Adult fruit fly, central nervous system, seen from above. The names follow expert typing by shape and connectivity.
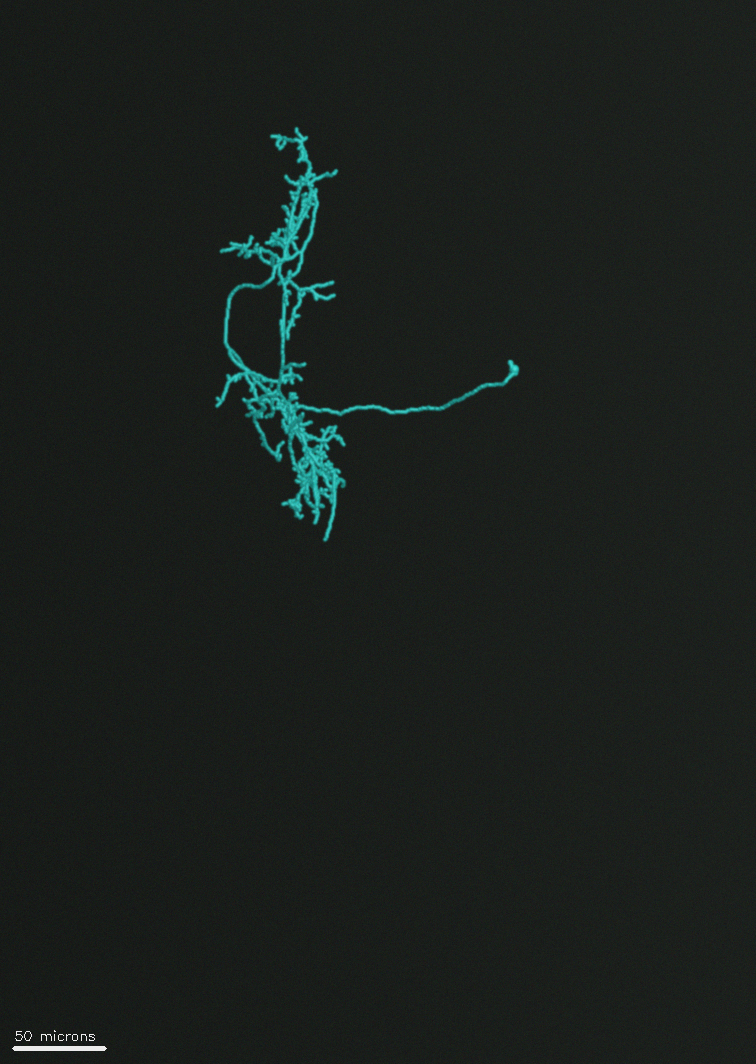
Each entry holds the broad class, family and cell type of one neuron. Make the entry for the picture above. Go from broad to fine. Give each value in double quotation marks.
"nerve-cord intrinsic neuron", "hemilineage 09B", "IN09B038"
